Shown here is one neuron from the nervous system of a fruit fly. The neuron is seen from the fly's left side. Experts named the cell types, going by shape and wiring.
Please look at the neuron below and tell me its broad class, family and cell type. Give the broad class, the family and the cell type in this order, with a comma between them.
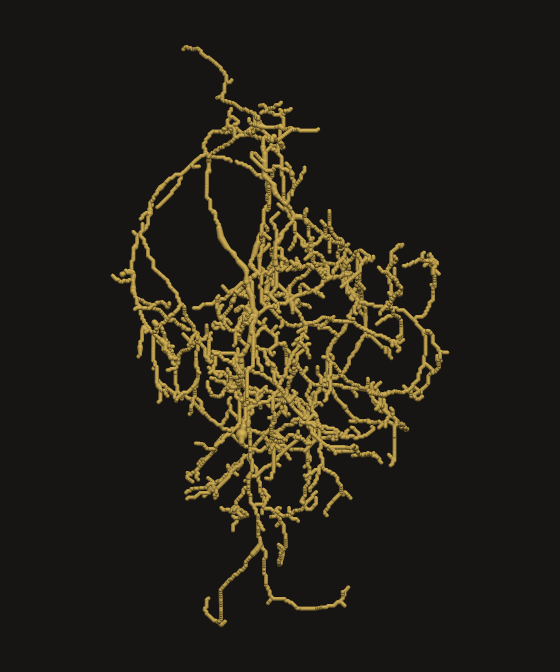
central-brain intrinsic neuron, hemilineage VLPl&p2_lateral, AVLP126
